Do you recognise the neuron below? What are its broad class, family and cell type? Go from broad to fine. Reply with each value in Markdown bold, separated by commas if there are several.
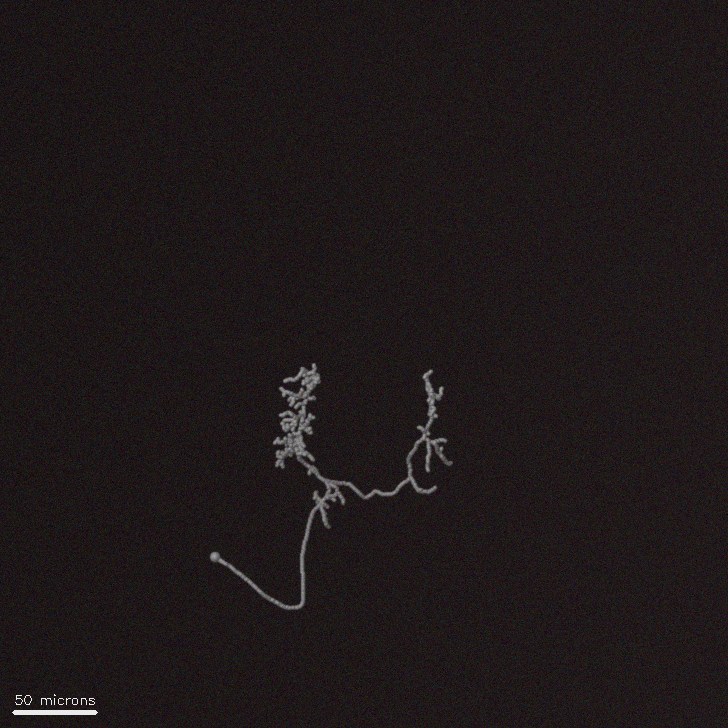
**central-brain intrinsic neuron**, **hemilineage LB6**, **PS353**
